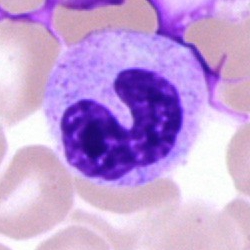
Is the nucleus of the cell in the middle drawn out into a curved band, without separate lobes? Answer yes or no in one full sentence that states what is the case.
Yes, a curved band without separate lobes is the shape of the nucleus.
